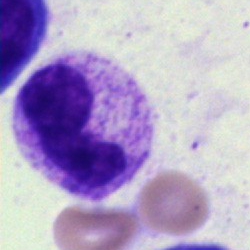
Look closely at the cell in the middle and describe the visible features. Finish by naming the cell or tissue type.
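Notice the round, smooth outline of the cell. Its nucleus lies over in the left part, kidney-shaped, with the indentation facing right, and the chromatin is dark purple and densely clumped. This one's a band neutrophil.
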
